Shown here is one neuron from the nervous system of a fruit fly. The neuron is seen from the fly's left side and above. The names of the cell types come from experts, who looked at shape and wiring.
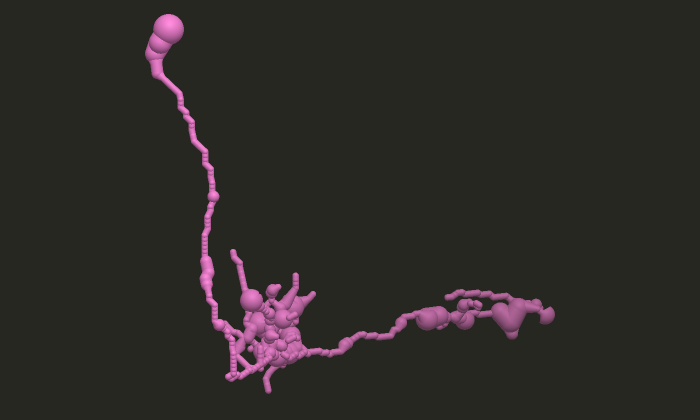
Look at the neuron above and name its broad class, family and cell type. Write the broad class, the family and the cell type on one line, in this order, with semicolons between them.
optic-lobe intrinsic neuron; Mi; Mi9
